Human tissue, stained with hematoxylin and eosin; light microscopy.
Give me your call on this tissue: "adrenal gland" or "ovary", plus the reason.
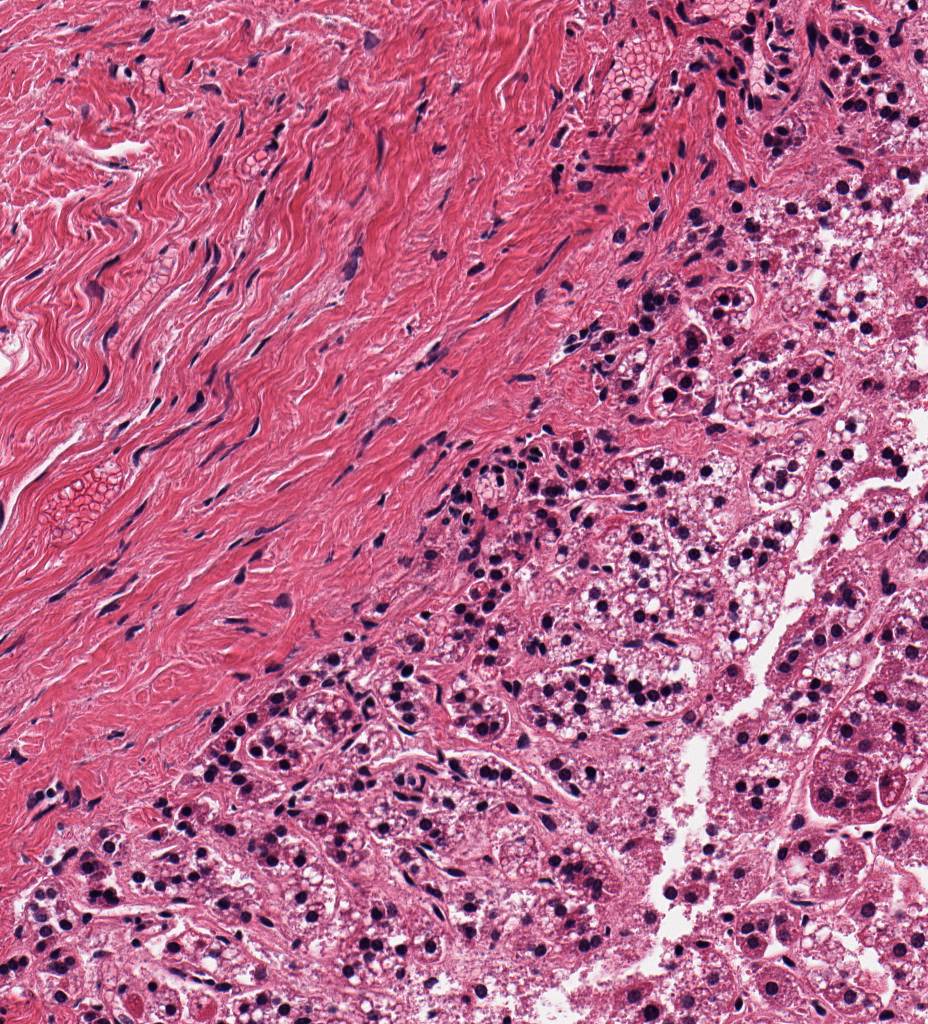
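I'd call this adrenal gland.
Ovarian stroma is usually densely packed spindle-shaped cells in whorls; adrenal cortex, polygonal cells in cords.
In the lower right I see rounded nests outlined by thin fibrous septa, their cells with small, round, dark nuclei, not whorled spindle cells. Spindle-shaped nuclei do appear, but within the fibrous band, parallel to its collagen bundles.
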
